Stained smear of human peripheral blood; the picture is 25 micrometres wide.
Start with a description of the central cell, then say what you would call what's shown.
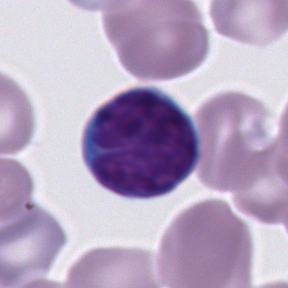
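The cell has a smooth, round outline without surface projections and is about 10 micrometres across. Its nucleus is round, about 9 micrometres across, and fills about 80% of the cell's area. The cytoplasm forms only a thin rim around the nucleus, widest on the left side of the cell. A faint pale horizontal line crosses the lower half of the nucleus. The cell is a typical lymphocyte.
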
